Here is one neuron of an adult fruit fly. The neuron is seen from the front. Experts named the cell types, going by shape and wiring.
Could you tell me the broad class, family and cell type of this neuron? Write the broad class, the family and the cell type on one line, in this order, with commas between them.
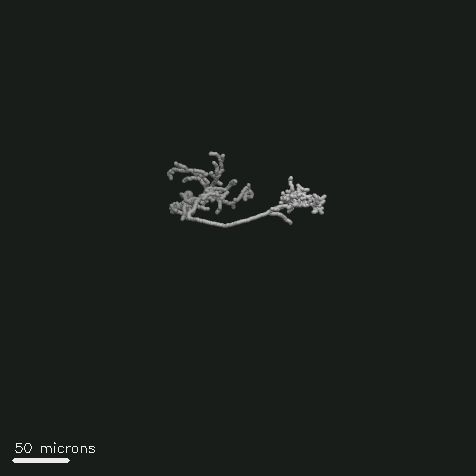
central-brain intrinsic neuron, hemilineage DM5_central, CB1547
